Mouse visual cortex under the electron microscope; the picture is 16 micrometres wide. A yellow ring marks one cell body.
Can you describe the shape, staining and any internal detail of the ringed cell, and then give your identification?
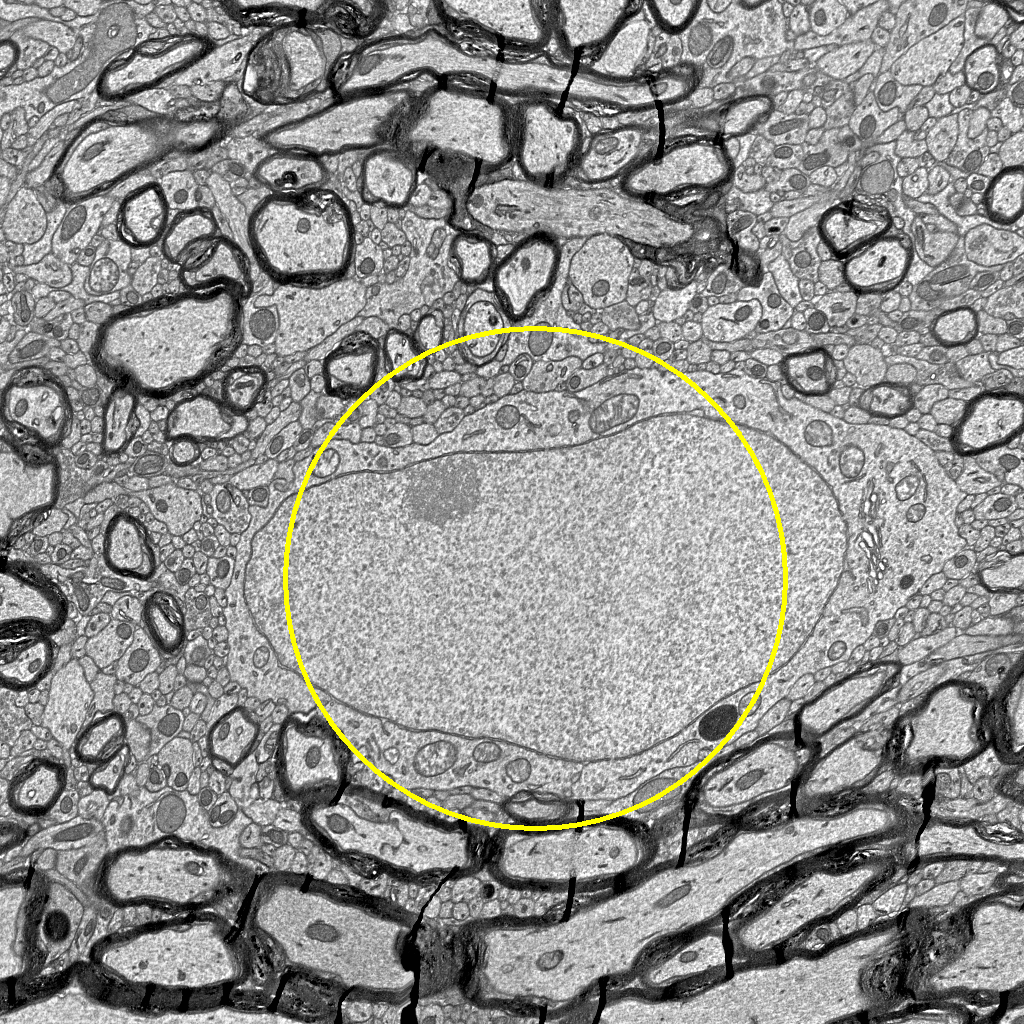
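An elongated oval nucleus, long axis horizontal, reaches beyond the left edge of the ring. Its envelope runs smoothly without deep infoldings. One very dark oval body lies in the cytoplasm at the lower right of the nucleus. Answer: excitatory neuron.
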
